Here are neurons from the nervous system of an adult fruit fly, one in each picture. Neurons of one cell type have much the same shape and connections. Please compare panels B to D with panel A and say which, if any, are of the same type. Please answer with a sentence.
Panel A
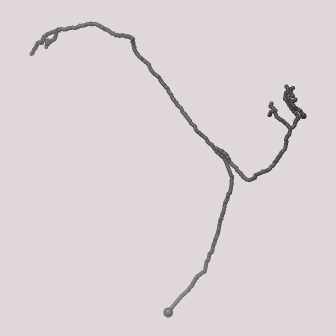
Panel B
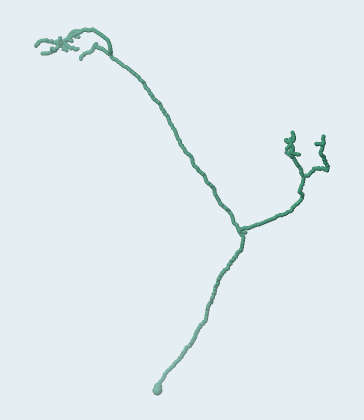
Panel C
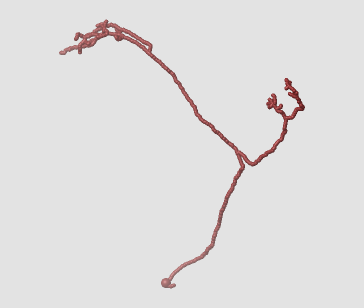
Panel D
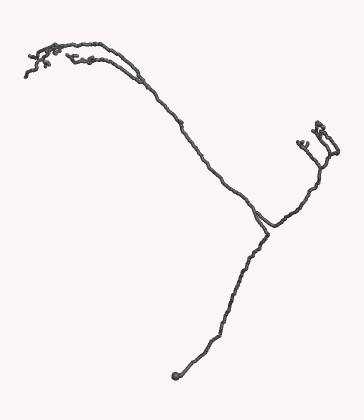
Panel B and panel D are of the same cell type.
